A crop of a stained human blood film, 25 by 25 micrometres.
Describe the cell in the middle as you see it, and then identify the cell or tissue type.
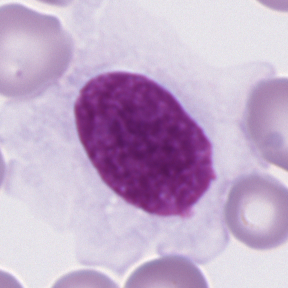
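You'll notice the outline is irregular, with broad blunt bulges and notches. The nucleus lies with its long axis running from upper left to lower right, and there's no distinct nucleolus in it. Around it, the cytoplasm is a very pale greyish lilac. That's a hairy cell.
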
